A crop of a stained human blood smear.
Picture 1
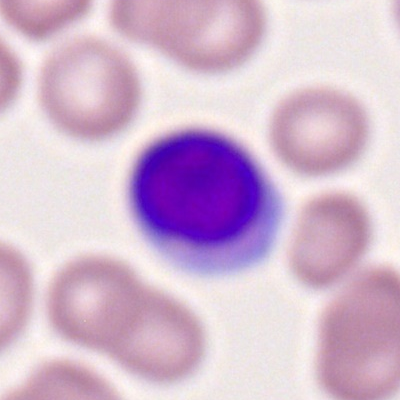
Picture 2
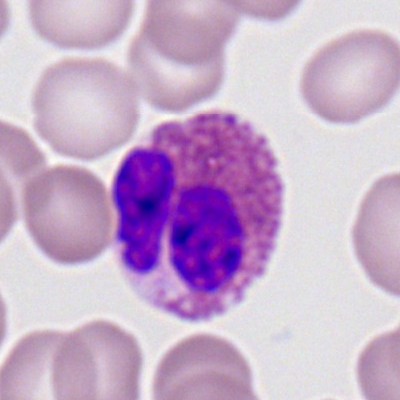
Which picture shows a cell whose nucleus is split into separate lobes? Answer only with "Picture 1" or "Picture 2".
Picture 2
